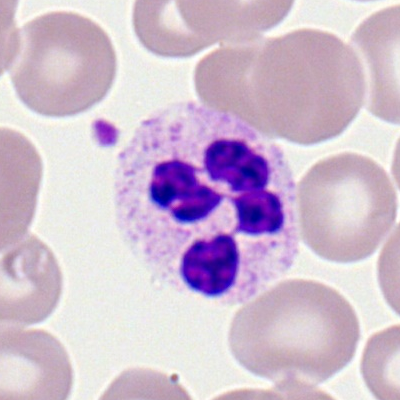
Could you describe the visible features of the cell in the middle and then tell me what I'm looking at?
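Nucleus: several separate lobes. Chromatin: dense, dark purple, clumped. Cytoplasm: plentiful, pale pink, with fine pinkish-purple granules scattered throughout. Cell: segmented neutrophil.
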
